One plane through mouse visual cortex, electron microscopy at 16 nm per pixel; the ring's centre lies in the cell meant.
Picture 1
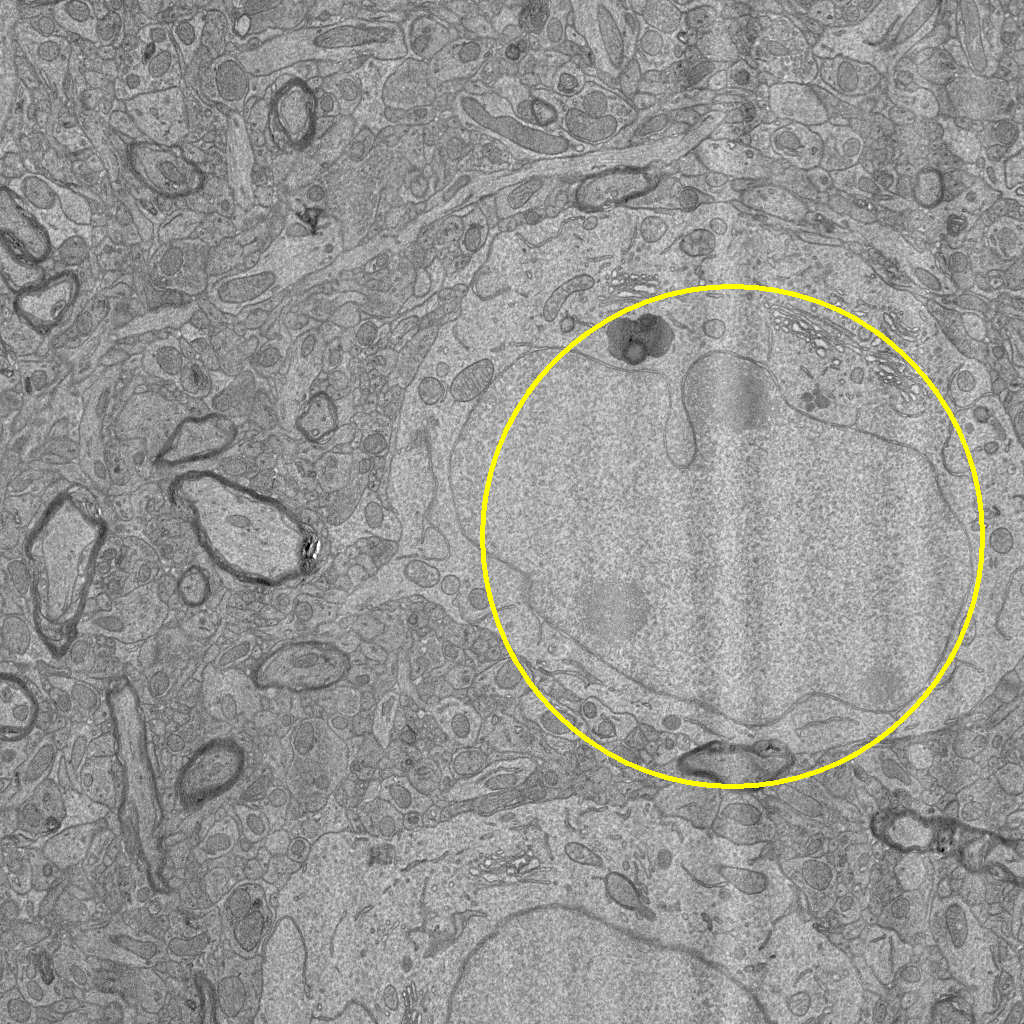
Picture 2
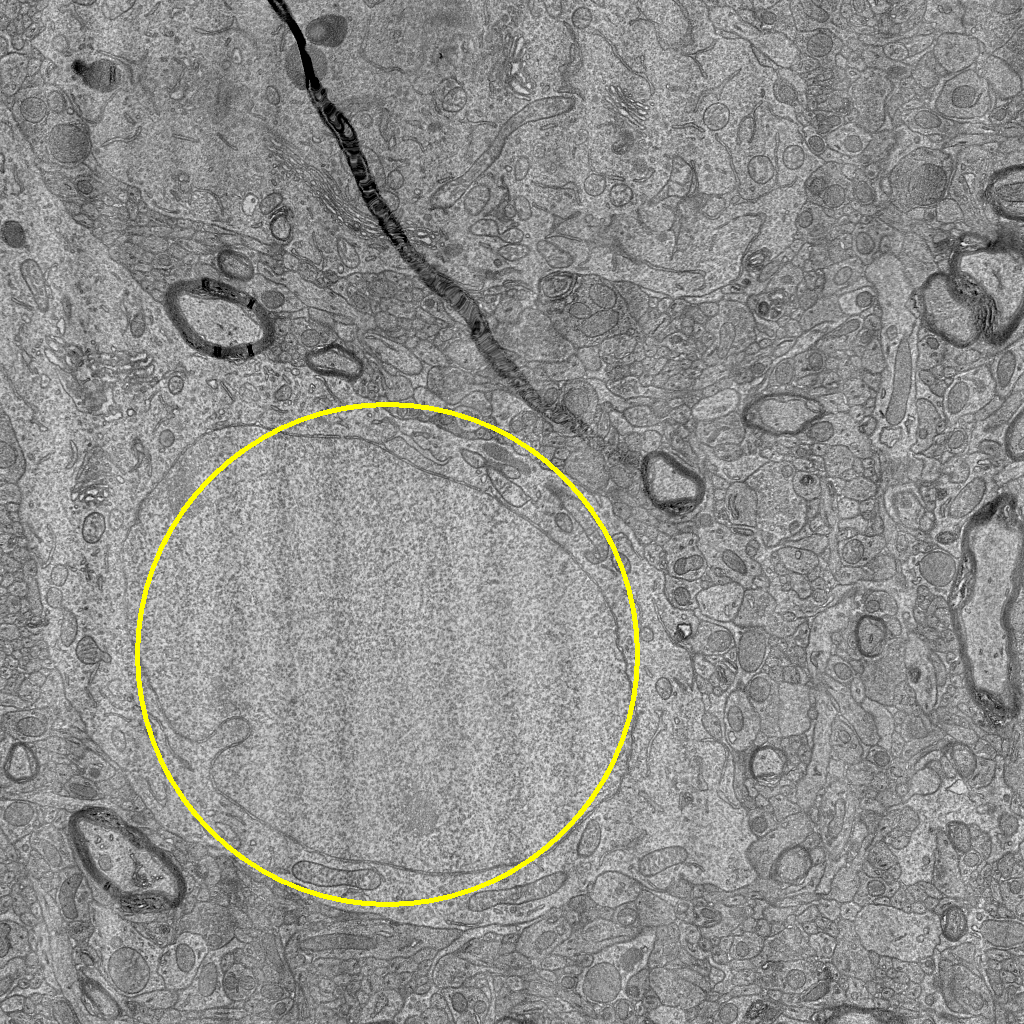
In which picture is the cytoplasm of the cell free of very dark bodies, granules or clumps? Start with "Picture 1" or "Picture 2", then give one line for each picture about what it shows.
Picture 2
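What picture 1 shows: A dark, lobed dense body lies in the cytoplasm above the left part of the nucleus.
What picture 2 shows: No dark dense bodies are seen in the cytoplasm.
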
